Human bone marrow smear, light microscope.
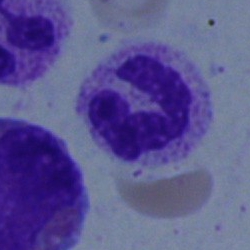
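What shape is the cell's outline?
Round and smooth.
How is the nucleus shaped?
It is a thick curved band bent around a pale central area.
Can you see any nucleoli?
No, none are visible.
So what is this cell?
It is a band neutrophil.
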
